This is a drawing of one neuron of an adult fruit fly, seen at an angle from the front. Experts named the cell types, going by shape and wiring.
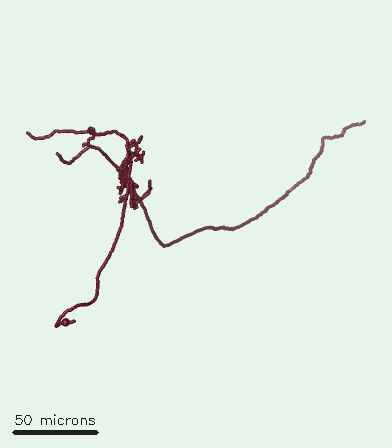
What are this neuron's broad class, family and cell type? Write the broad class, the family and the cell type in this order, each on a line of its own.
descending neuron
hemilineage LB6
DNg10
